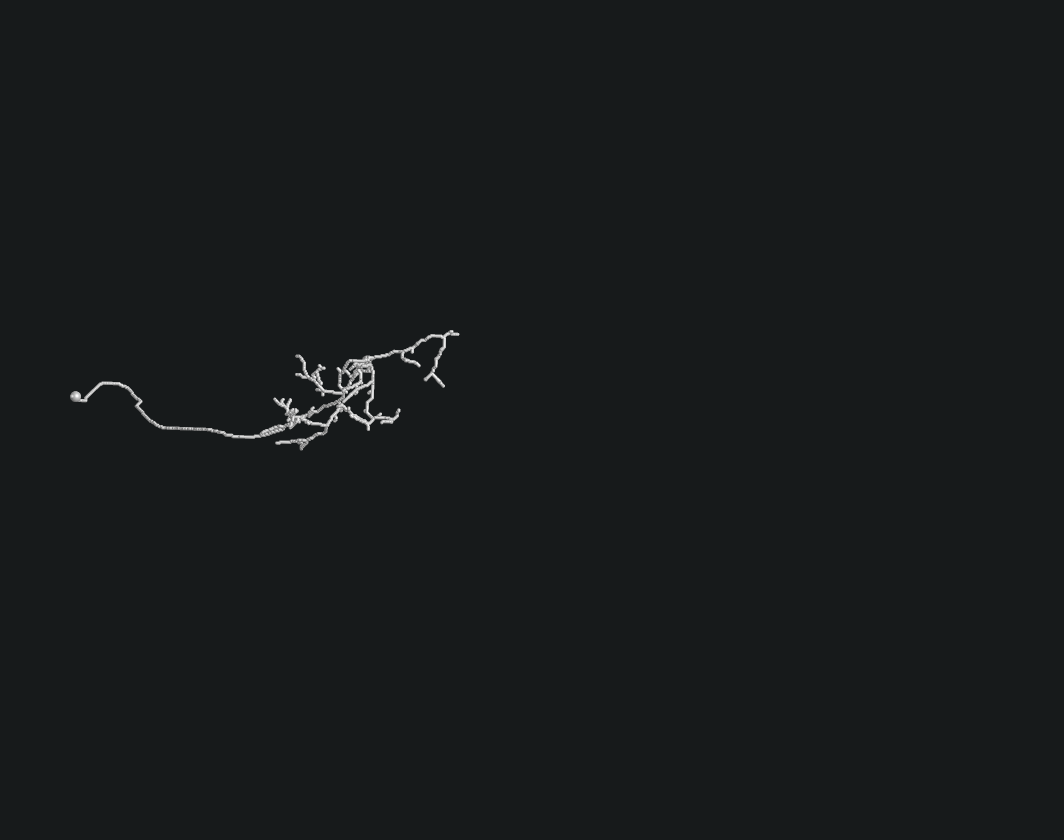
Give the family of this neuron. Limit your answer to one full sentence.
It is family hemilineage SIPa1_ventral that this neuron belongs to.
